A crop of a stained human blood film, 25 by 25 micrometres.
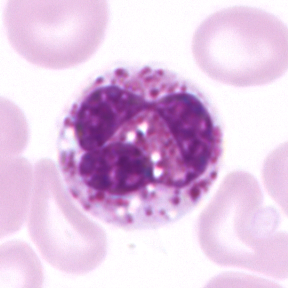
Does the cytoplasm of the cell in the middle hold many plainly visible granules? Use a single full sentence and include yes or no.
Yes, the cytoplasm of this cell holds many visible granules.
